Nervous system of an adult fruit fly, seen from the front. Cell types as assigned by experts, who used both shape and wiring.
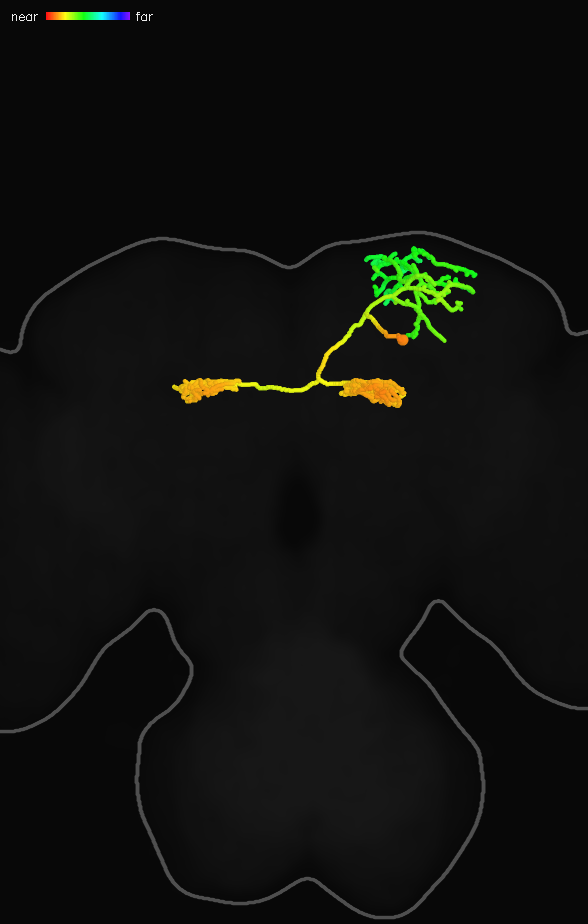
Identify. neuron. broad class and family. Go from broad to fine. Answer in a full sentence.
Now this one: A central-brain intrinsic neuron of class DAN.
